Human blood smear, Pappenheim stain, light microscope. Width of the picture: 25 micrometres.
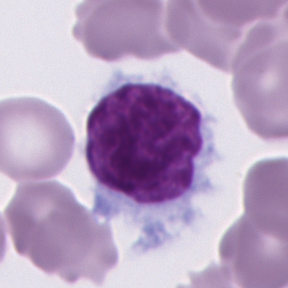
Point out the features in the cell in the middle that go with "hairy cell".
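The cell shown is a hairy cell. No distinct nucleoli are visible in its nucleus.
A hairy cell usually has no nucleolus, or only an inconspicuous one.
In this respect the picture agrees with the name. The nucleus, about 11 micrometres across, is round in outline.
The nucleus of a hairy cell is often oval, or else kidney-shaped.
The round nucleus here therefore does not match the usual form. The cytoplasm is pale grey-blue, contains no vacuoles and is widest below the nucleus.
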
